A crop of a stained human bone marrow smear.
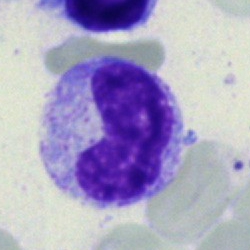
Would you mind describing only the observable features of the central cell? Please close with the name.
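Round and smooth, that's the outline. Now the nucleus: kidney-shaped, its indentation facing left, and it sits toward the right side, which leaves most of the cytoplasm on the left. The chromatin looks clumped into darker and lighter patches. I'm naming this one a band neutrophil.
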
